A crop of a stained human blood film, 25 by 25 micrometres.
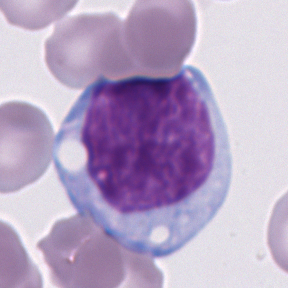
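Myeloblast: a cell about 16 micrometres across in a stained peripheral blood smear. Its nucleus lies toward the top of the cell and fills about 60% of the cell's area. The cytoplasm is pale blue, turning a deeper blue at the cell's rim, and its band is widest below the nucleus. Two clear, round vacuoles sit in the cytoplasm, one of them against the left edge of the nucleus.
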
